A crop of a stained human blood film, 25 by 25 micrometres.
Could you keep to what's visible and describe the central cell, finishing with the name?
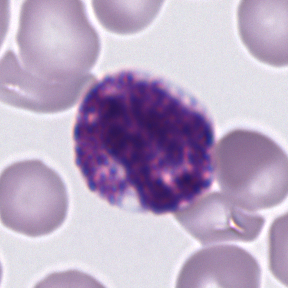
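Outline roughly round. Nucleus occupies most of the cell. Granules overlie the nucleus, blurring its outline. Small pale patch with few granules at the lower edge, left of centre. Basophil.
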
